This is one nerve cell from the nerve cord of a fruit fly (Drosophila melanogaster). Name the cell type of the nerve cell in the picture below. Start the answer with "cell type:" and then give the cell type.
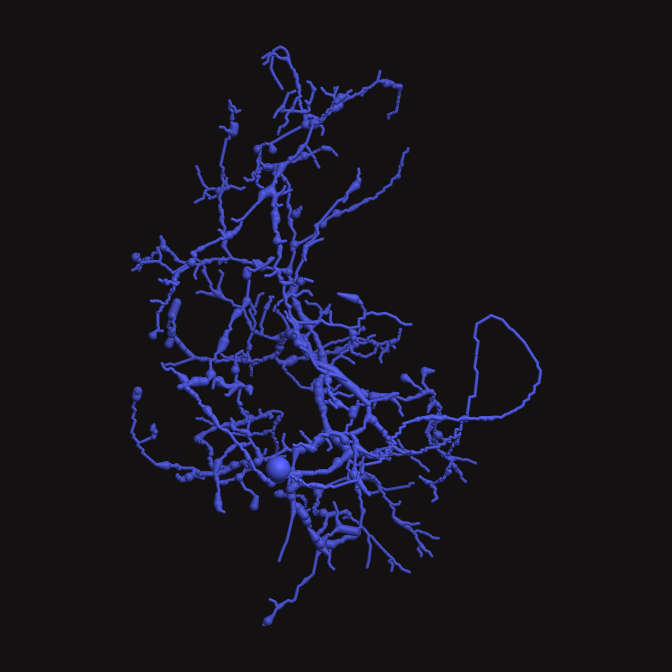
cell type: IN03A067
